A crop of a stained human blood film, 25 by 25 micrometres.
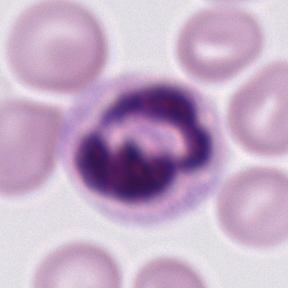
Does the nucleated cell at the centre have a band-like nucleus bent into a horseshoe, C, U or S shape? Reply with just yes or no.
Yes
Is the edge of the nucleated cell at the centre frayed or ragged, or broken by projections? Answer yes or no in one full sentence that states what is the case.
No, no projections, blebs or ragged parts break the cell's outline.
